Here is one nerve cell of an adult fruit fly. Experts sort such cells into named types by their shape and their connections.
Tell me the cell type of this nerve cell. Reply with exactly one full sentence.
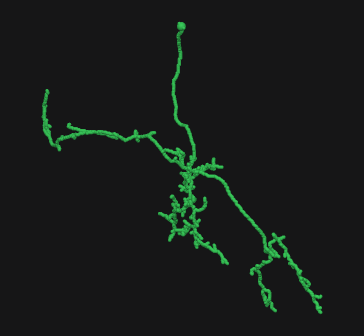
To this nerve cell applies the cell type name CL169.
